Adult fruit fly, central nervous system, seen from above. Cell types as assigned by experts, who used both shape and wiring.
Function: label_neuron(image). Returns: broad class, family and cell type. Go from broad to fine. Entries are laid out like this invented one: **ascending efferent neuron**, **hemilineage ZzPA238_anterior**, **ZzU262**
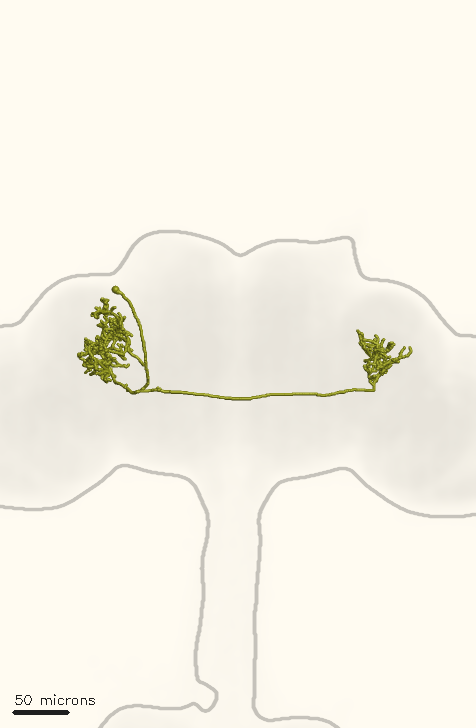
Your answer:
**central-brain intrinsic neuron**, **hemilineage VLPa2**, **CB2676**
